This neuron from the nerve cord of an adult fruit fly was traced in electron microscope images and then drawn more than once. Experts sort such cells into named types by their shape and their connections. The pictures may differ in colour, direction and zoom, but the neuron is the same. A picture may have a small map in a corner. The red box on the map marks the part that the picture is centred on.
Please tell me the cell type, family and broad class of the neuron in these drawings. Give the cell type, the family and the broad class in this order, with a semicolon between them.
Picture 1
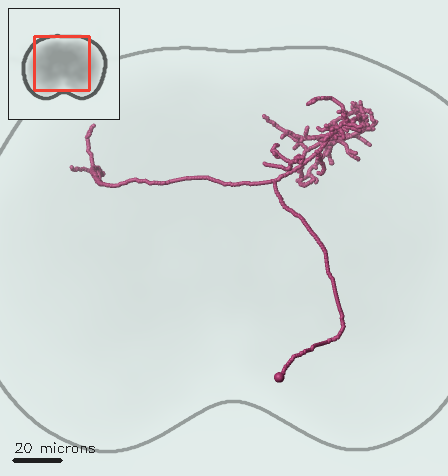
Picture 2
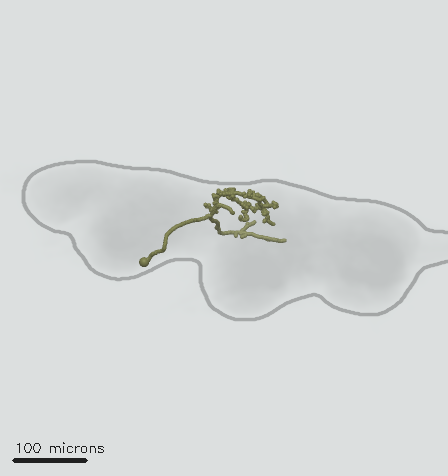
IN07B099; hemilineage 07B; nerve-cord intrinsic neuron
